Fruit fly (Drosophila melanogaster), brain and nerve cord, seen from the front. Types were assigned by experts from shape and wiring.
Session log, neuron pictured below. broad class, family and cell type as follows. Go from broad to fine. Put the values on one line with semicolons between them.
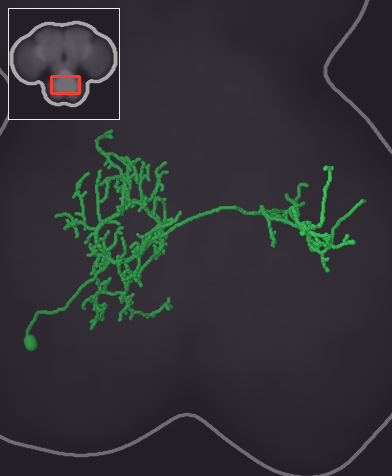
nerve-cord intrinsic neuron; hemilineage 08B; IN08B056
